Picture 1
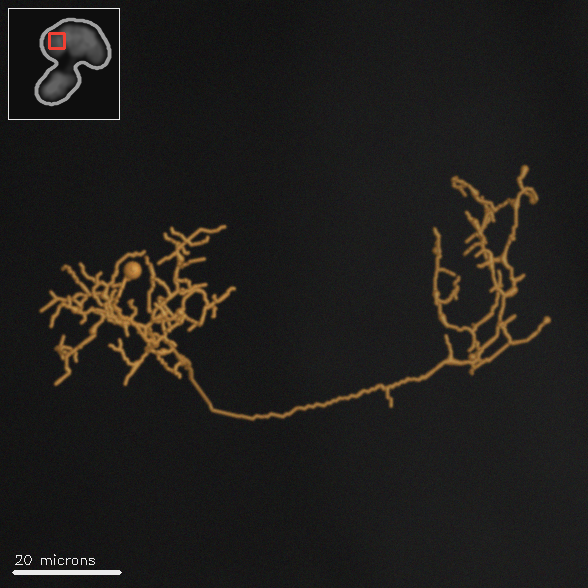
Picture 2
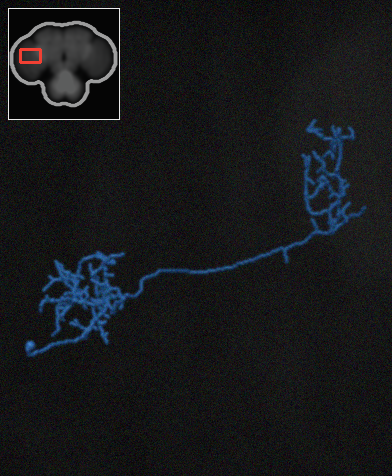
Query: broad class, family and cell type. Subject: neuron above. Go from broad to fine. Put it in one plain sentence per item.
An optic-lobe intrinsic neuron of the Tm family, type Tm31.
